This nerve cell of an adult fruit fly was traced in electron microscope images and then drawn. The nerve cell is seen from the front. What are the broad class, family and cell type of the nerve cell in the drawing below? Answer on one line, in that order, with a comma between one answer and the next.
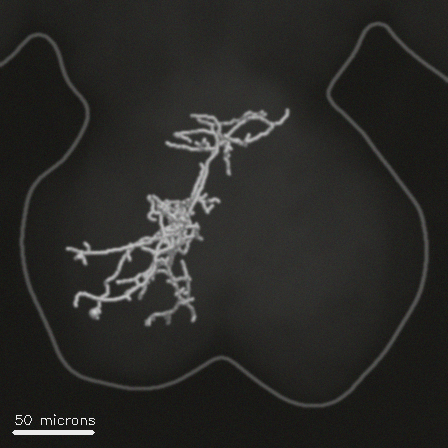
nerve-cord intrinsic neuron, hemilineage 12A, IN12A036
